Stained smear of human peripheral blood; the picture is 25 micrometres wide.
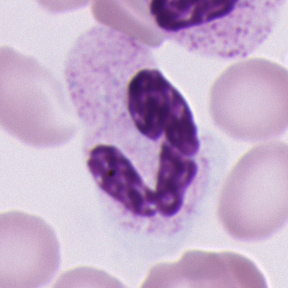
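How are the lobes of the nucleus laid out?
In a curved, C-like chain that opens towards the left.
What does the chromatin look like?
Dark purple and coarsely clumped, with paler streaks between the clumps.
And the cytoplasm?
Plentiful and pale pinkish-lilac, with fine, small lilac-pink granules scattered through it.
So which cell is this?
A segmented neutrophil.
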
